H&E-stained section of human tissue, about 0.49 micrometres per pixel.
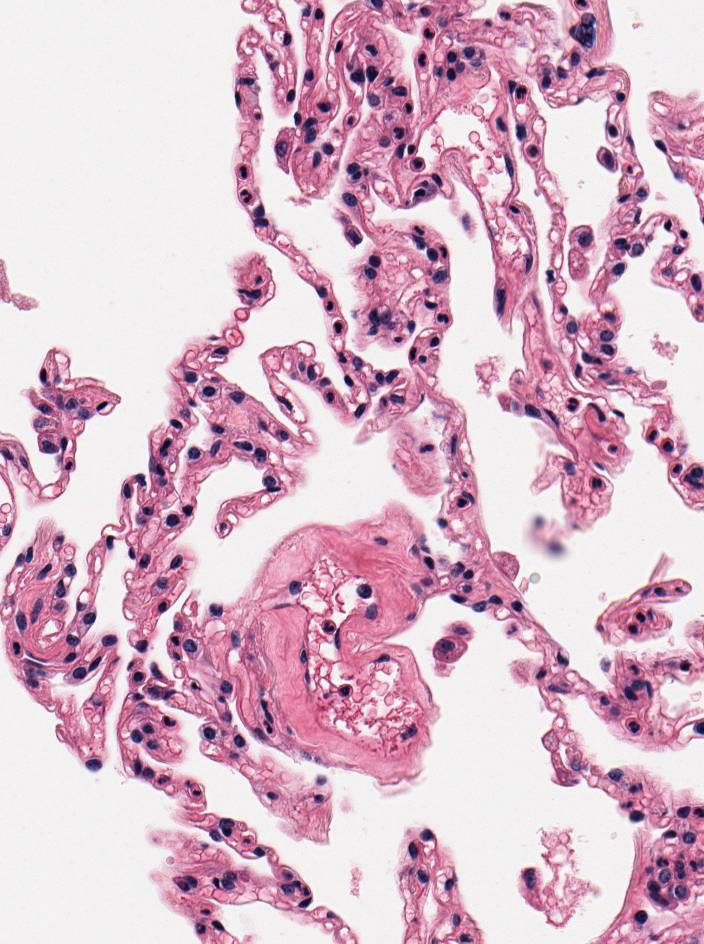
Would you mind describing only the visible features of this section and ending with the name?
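Thin, branching septa form a lacework around large empty spaces, the widest at left and centre. Flattened cells with dark oval nuclei line these septa, and capillaries within them hold small round red blood cells. In the lower centre, a small vessel has a thick, homogeneous, deep pink wall. The section is lung.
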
